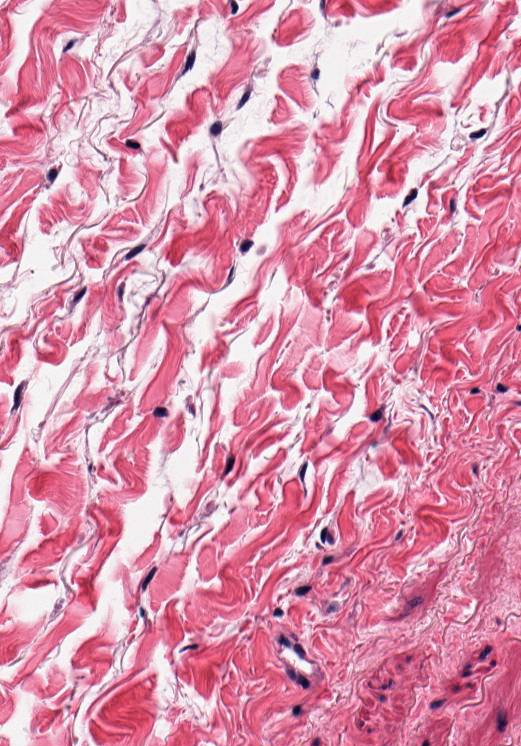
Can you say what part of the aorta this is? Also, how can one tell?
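You are looking at tunica adventitia. Nearly all the field is thick, wavy, eosin-pink collagen bundles, with sparse small dark elongated fibroblast nuclei between them.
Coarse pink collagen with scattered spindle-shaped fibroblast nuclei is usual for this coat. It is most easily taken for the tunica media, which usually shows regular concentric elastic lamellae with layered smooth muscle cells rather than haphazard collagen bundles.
Note too the white clefts between bundles, widest at upper left, and the paler, more finely fibrillar, more compact tissue with more nuclei in the lower right corner.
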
